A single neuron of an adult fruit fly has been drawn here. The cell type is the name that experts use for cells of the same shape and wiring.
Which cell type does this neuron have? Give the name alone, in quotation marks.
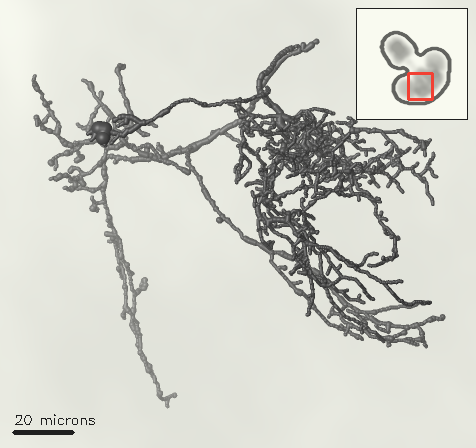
"M_lv2PN9t49_a"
